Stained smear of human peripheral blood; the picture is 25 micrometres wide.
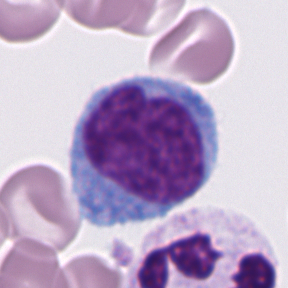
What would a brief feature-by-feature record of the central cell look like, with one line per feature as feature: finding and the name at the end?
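Outline: roughly oval and smooth, without sharp corners.
Nucleus: a distinct notch in its upper edge.
Position: nucleus toward the upper right; widest band of cytoplasm at the lower left.
Nuclear share: about 60% of the cell's area.
Cytoplasm: fine, dusty granular texture, no coarse dark granules.
Kind: monocyte.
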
